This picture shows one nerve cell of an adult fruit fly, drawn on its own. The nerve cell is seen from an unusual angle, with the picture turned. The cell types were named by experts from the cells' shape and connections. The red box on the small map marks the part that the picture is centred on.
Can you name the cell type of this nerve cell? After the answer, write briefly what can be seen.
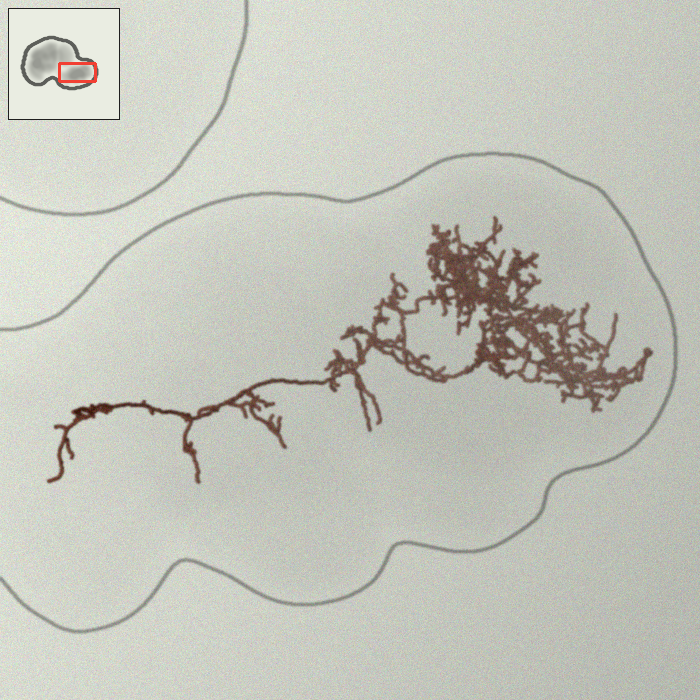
Its cell type is INXXX065. It is a nerve-cord intrinsic neuron. In this view it is wider than it is tall.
